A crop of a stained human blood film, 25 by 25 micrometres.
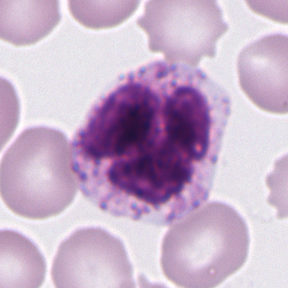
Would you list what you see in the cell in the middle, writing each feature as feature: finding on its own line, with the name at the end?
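Size: about 14 micrometres across
Nucleus: several lobes, filling most of the middle of the cell
Granules: discrete, dark blue-purple, scattered through the cytoplasm
Spacing: sparse, pale cytoplasm showing between granules
Cell type: basophil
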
